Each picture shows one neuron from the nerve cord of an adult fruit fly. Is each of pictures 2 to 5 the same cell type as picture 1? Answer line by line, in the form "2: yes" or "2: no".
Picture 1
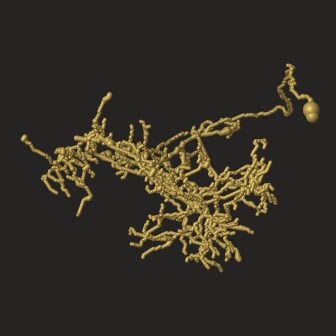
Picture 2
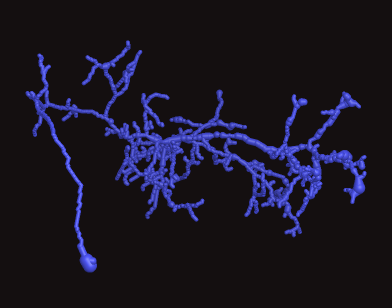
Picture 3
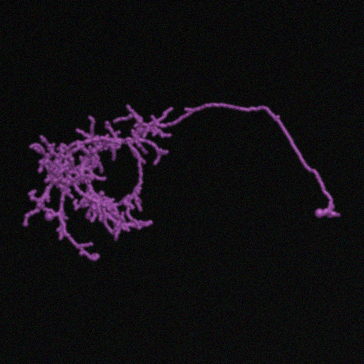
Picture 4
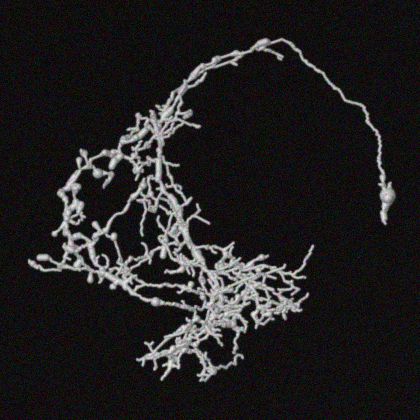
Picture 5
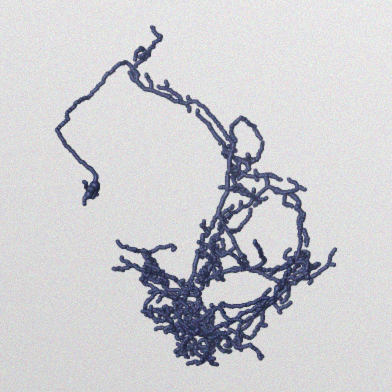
2: no
3: no
4: yes
5: yes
